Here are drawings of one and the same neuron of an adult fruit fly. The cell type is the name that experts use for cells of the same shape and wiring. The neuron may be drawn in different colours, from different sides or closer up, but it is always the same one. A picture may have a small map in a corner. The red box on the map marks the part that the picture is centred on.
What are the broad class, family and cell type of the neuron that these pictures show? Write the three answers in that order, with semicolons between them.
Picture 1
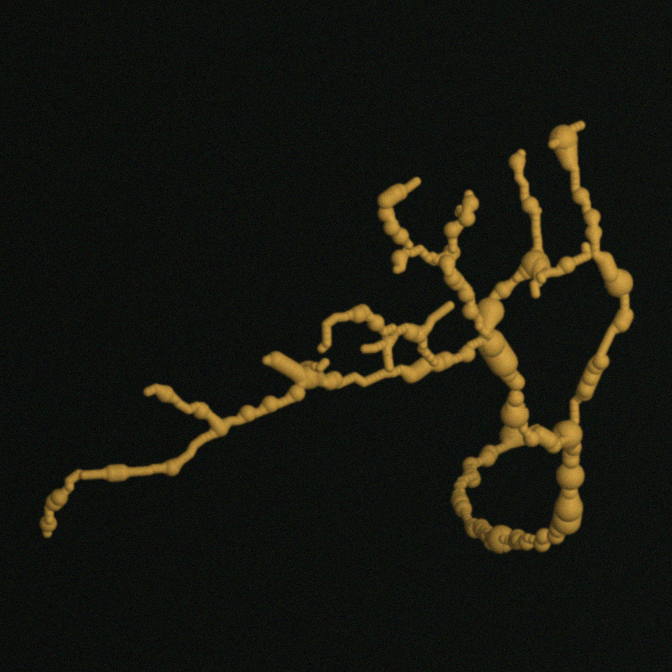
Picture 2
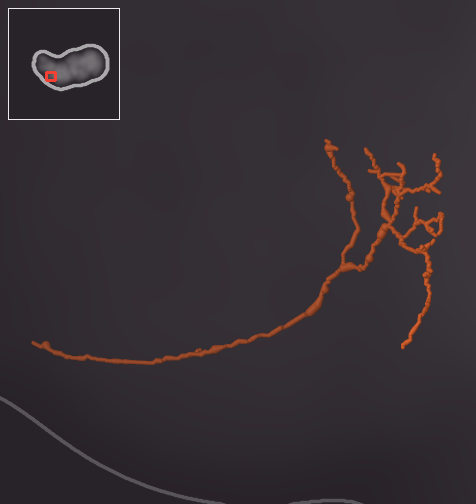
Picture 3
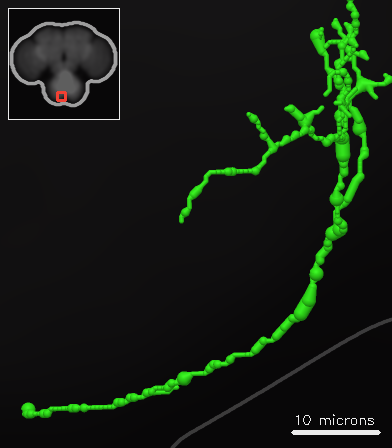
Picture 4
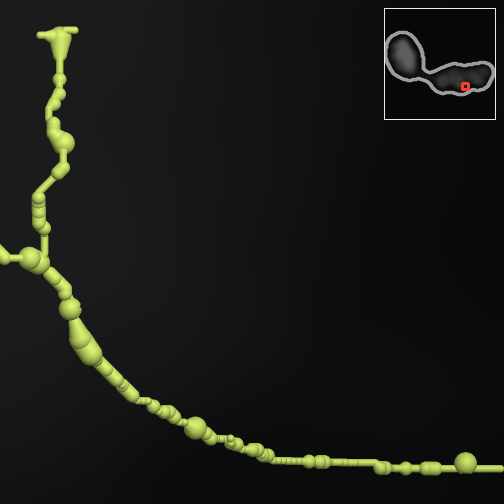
sensory neuron entering the nerve cord; class mechanosensory tactile; SNta37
